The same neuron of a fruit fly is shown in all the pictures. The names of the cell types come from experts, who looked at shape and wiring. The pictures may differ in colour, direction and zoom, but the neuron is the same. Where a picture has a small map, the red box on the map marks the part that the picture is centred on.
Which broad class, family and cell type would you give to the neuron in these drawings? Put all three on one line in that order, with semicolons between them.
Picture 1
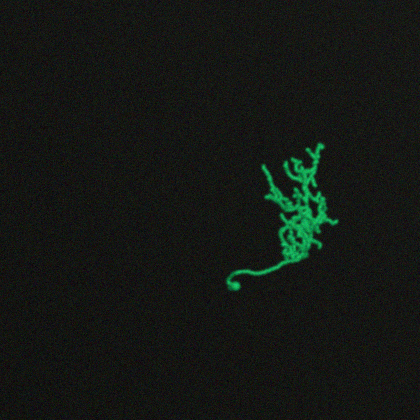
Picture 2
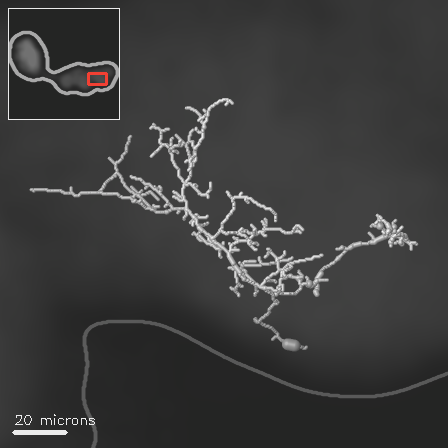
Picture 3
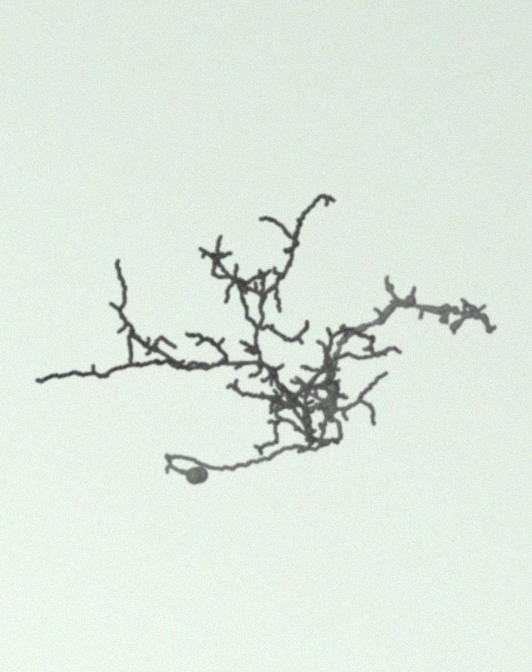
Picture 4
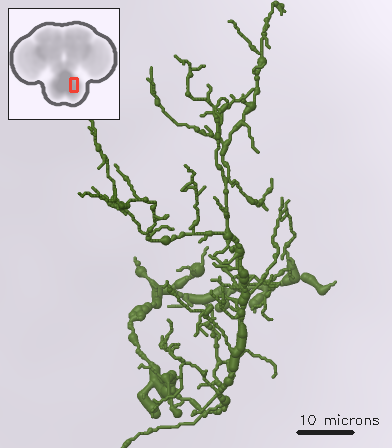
nerve-cord intrinsic neuron; hemilineage 14A; IN14A051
